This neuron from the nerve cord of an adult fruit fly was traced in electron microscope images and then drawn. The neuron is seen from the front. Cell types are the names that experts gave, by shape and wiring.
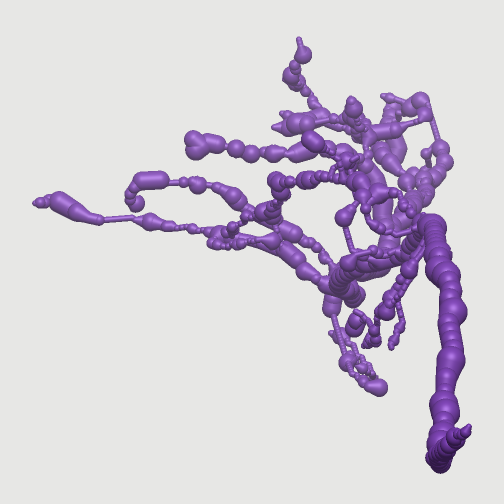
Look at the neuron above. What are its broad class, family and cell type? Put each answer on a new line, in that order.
descending neuron
hemilineage WEDd1
DNae004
